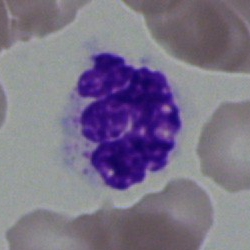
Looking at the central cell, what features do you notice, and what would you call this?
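The nucleus is folded into several overlapping lobes, and its dense chromatin stains deep purple. Around it the cytoplasm is very pale, colourless to faintly grey, with sparse fine purple granules lying mostly on the left side. The central cell is a segmented neutrophil.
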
